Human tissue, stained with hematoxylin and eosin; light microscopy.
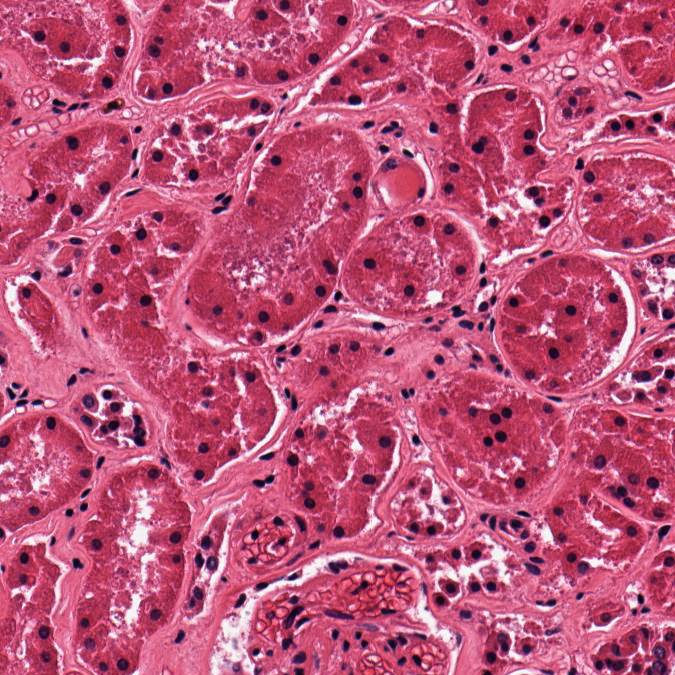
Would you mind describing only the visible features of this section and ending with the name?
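Start with the tubules: round to oval cross-sections pack most of the field, each lined by a single layer of cuboidal epithelial cells. Those cells have abundant, granular, deeply eosinophilic cytoplasm and round, dark, fairly uniform nuclei. Near the top centre, find a small rounded structure holding a homogeneous, glassy pink body. This is renal cortex.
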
